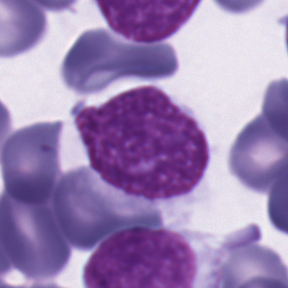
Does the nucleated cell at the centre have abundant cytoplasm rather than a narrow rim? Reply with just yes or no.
No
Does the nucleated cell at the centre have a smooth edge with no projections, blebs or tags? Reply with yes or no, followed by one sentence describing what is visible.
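No. A small pale tag projects from the upper-left edge of the cell.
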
